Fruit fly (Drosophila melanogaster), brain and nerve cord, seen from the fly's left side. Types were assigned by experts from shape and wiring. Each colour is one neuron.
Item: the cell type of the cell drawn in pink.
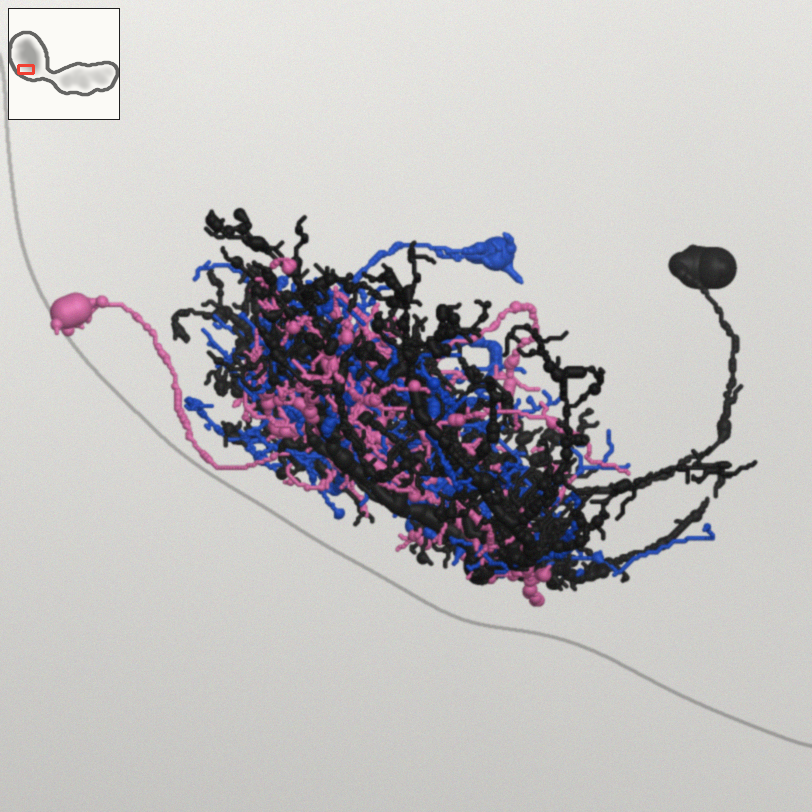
GNG403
